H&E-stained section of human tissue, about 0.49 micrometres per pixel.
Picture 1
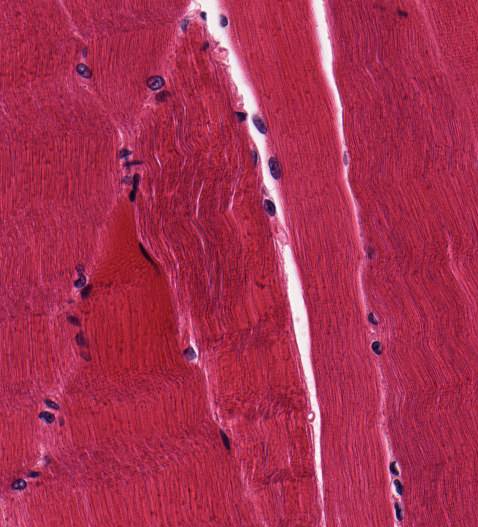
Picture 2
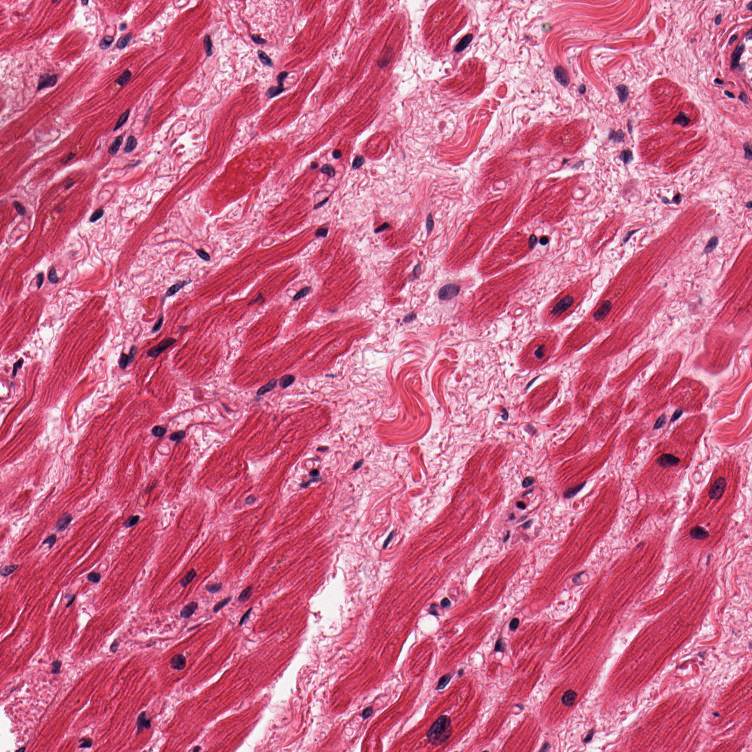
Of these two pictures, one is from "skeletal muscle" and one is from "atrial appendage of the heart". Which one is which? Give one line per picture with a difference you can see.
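Site of picture 1: skeletal muscle. The nuclei are dark and oval and lie at the edges of the fibres rather than in their centres.
Site of picture 2: atrial appendage of the heart. The muscle nuclei are oval and lie centrally within the fibres.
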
